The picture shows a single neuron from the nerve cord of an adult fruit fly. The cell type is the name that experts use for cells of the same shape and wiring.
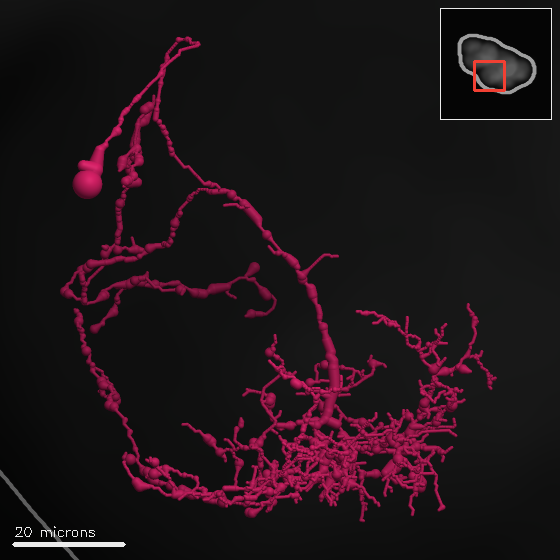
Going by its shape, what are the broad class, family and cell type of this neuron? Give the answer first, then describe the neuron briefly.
Its broad class is nerve-cord intrinsic neuron. Its family is hemilineage 03A. Its cell type is IN03A040. By the scale bar it is about 90 microns tall in this view. As drawn here it is about as wide as it is tall.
